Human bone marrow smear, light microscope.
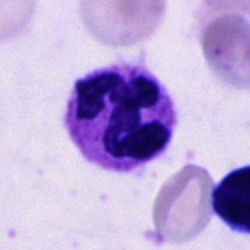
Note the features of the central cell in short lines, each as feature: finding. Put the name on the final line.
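Nucleus: several connected lobes
Chromatin: dark purple, densely clumped
Cytoplasm: pinkish-violet
Granules: no large orange-red granules
Identification: segmented neutrophil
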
